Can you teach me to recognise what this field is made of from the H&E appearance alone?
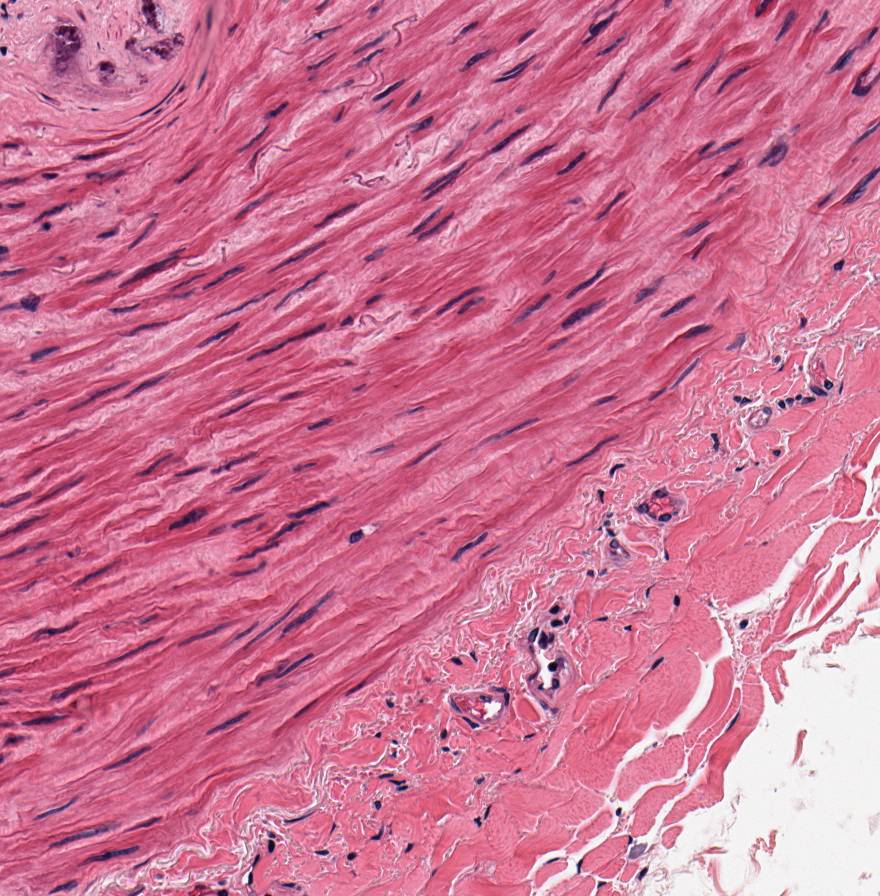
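Tunica media of an artery, mainly. Broad band of smooth muscle, upper left; nuclei elongated, cigar-shaped, blunt-ended.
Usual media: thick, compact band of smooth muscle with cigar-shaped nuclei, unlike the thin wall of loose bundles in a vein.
Lower right: connective tissue of pink collagen bundles with sparse small dark nuclei, holding several small vessels, some with red blood cells.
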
